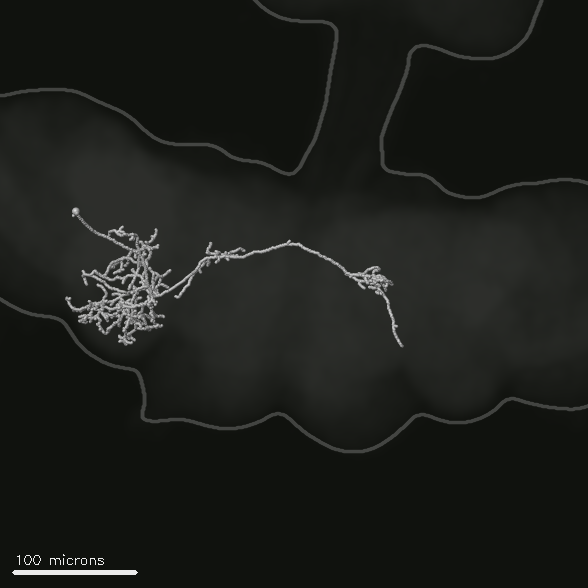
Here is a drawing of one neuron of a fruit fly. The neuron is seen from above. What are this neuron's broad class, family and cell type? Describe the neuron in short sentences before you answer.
From left to right in the picture it spans about 300 microns. As drawn here it is wider than it is tall. It is a central-brain intrinsic neuron. The family is hemilineage LHl2_ventral. It is of cell type CB3439.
